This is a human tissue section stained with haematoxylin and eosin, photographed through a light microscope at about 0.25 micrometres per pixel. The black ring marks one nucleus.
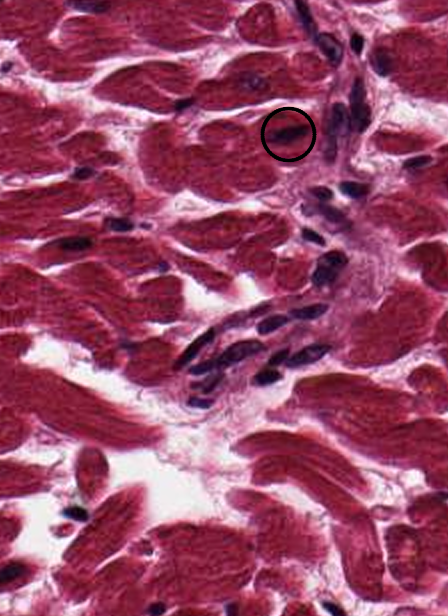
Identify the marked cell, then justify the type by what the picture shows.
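The marked nucleus belongs to a cardiomyocyte. The nucleus is elongated and dark purple, and it sits in the middle of the cell with red cytoplasm on either side of it. The cytoplasm is deep red and plentiful, filling far more of the cell than the nucleus does. Thin pale clefts outline the cell and separate it from the neighbouring red fibres. The cell lies just to the left of a paler pink strand of loose tissue that holds a cluster of dark, slender nuclei.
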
